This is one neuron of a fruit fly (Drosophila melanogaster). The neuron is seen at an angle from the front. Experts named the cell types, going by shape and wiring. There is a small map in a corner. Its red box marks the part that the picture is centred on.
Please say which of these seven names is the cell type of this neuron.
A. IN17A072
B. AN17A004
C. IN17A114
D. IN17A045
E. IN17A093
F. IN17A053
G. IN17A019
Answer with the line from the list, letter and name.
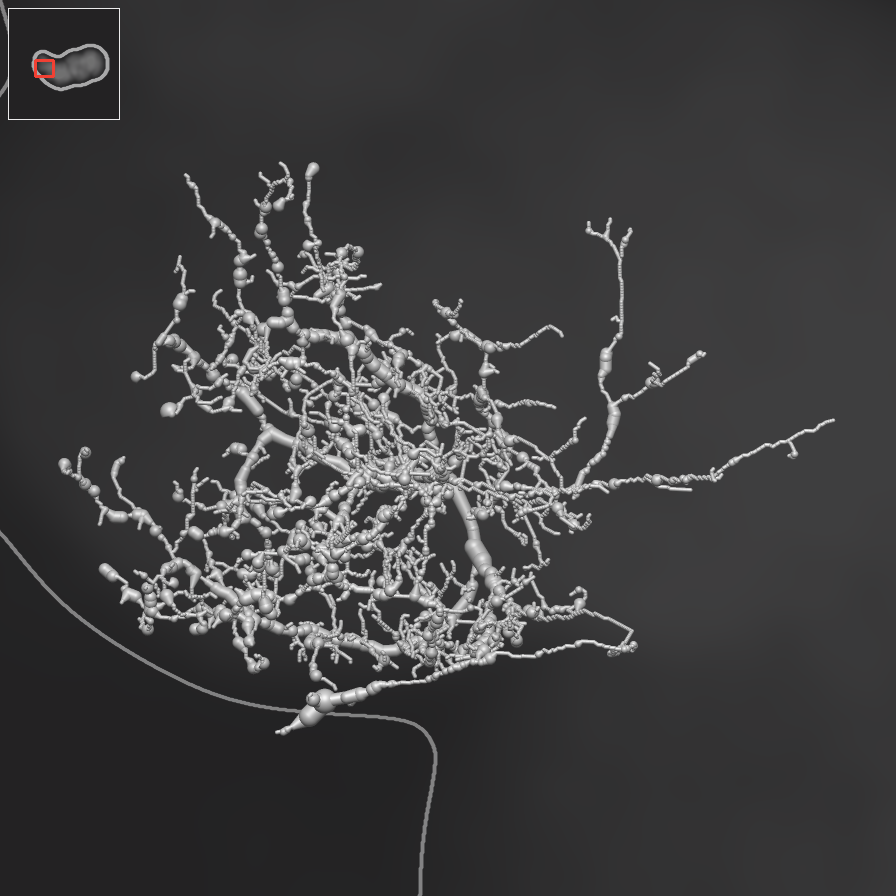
G. IN17A019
